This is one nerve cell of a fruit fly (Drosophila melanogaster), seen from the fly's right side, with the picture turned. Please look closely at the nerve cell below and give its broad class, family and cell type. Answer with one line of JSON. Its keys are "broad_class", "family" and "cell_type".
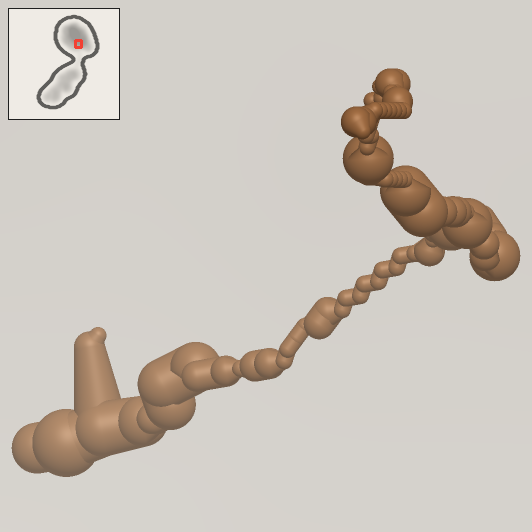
{"broad_class": "photoreceptor or other optic-lobe sensory neuron", "family": "class visual", "cell_type": "R7y"}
